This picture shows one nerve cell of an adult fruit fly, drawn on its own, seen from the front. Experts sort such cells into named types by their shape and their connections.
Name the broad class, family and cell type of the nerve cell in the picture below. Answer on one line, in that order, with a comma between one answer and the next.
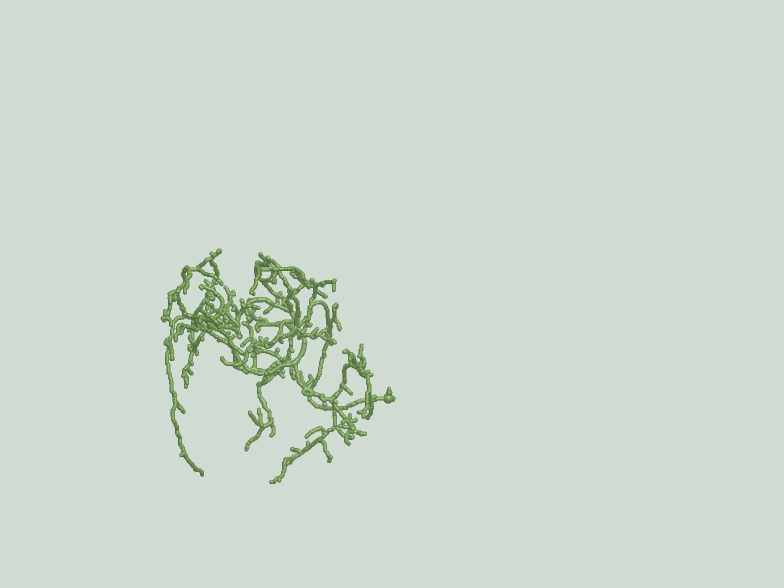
nerve-cord intrinsic neuron, hemilineage 03A, IN03A060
